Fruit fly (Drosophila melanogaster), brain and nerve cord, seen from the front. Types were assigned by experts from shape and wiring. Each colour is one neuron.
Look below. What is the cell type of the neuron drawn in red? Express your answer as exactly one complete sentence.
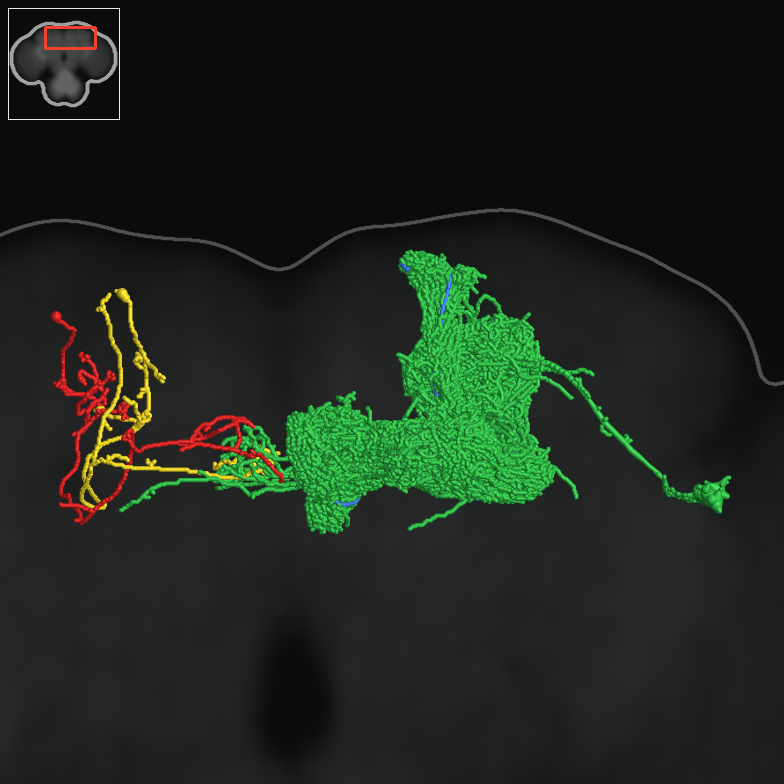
Classified by cell type, this neuron is KCg-m.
